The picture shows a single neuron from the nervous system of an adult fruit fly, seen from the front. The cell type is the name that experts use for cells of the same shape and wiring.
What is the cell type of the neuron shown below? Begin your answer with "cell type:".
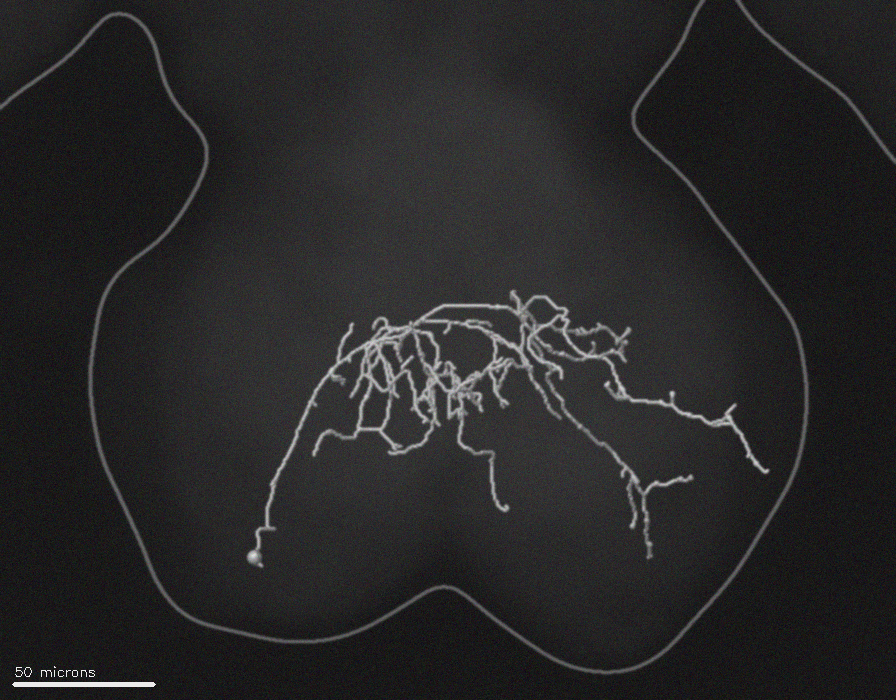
cell type: IN07B065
